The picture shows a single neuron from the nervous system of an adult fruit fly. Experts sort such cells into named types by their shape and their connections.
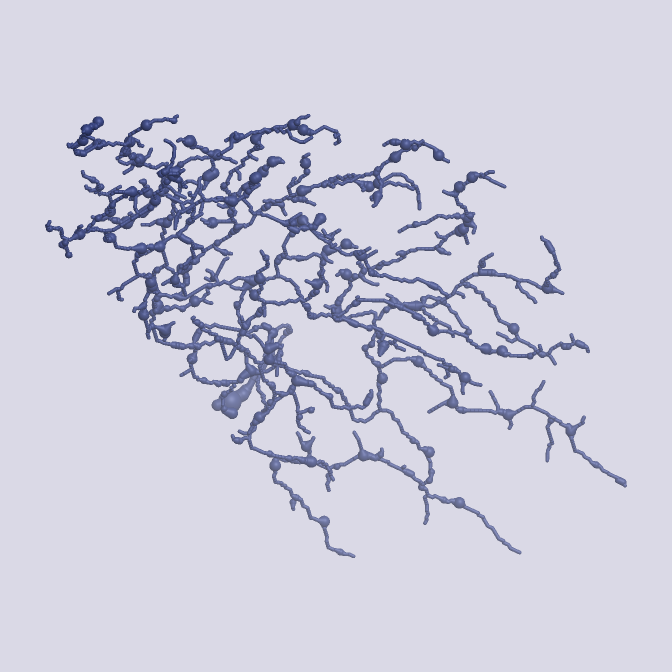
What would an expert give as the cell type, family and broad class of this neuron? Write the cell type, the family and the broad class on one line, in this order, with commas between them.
Cm19, Cm, optic-lobe intrinsic neuron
